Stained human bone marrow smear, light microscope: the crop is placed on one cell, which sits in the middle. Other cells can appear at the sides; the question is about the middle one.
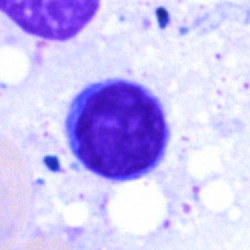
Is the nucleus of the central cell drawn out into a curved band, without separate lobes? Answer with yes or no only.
No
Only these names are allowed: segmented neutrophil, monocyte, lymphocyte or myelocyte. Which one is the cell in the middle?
lymphocyte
